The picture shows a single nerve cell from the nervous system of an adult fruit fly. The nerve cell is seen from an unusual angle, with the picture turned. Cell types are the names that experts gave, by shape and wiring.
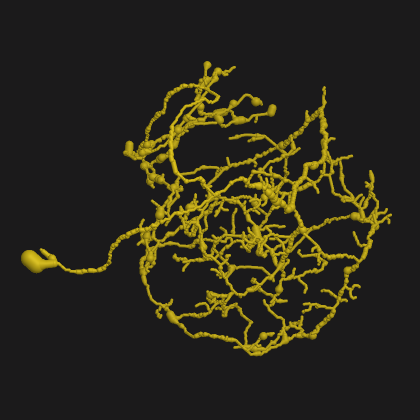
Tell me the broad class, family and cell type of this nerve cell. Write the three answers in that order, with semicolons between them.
central-brain intrinsic neuron; hemilineage SLPav1_medial; LHAV3e5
